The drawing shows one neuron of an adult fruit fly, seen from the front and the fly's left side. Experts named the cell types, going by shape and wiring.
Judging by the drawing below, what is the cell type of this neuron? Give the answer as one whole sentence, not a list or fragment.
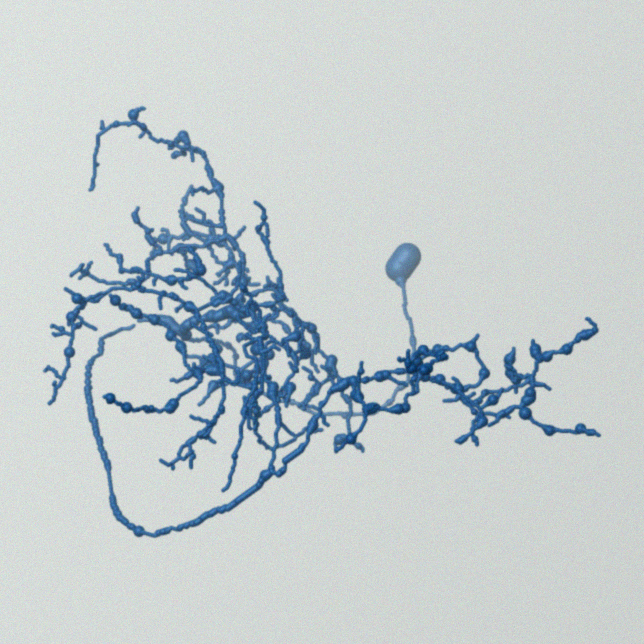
Of the cell type SMP513 is this neuron.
